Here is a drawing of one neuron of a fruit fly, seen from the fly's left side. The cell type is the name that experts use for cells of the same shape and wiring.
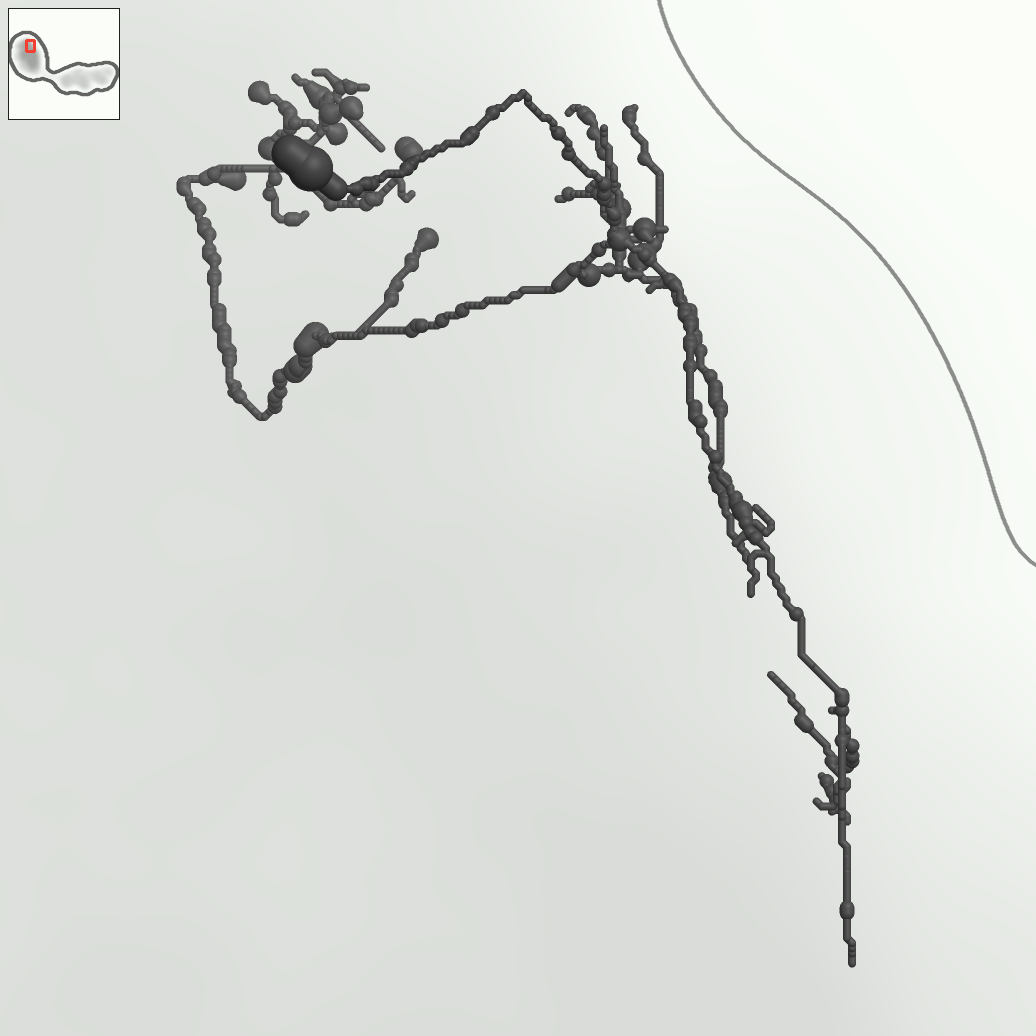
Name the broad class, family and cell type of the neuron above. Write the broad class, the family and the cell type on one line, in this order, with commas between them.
central-brain intrinsic neuron, hemilineage SLPpl1, SMP232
